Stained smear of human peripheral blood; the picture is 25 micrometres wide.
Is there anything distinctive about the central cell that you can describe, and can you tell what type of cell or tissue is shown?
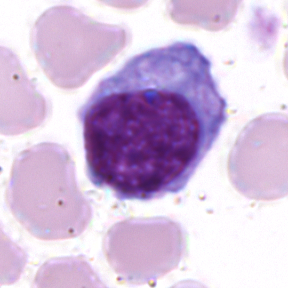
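As far as I can tell, the nucleus has no notch, fold or lobe. Its chromatin is dark purple and coarsely clumped, and I can't pick out any distinct nucleolus. Checking the cytoplasm, I see no granules there either. Putting that together, I'd call this a plasma cell.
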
